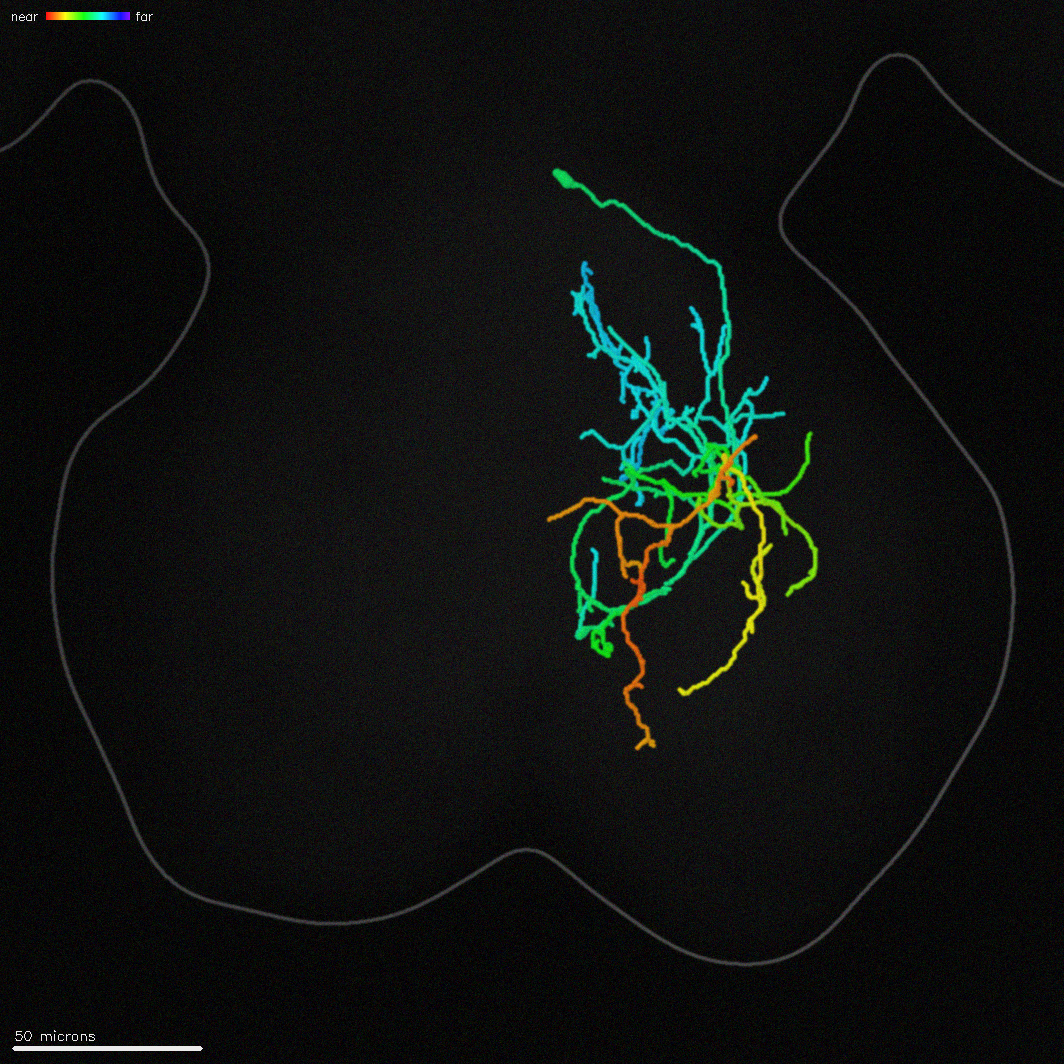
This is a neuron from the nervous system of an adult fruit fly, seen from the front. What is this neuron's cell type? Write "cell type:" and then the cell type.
cell type: IN17A066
